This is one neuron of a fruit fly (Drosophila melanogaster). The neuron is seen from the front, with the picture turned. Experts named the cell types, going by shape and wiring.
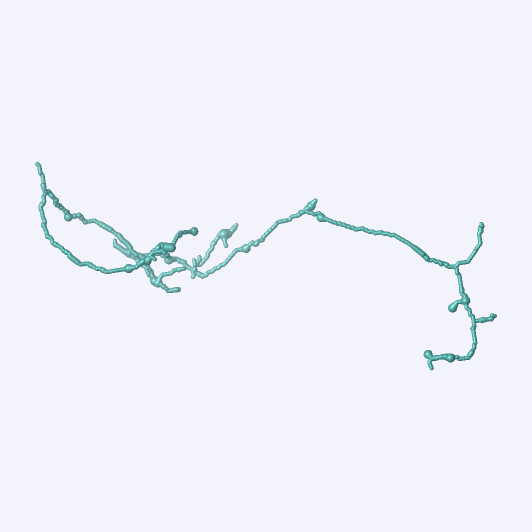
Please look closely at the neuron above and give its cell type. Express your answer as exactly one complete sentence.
The cell type held by this neuron is GNG643.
